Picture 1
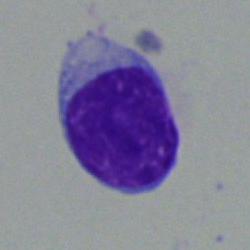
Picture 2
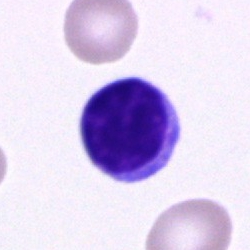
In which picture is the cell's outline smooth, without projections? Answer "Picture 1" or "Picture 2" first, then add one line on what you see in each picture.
Picture 2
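In picture 1: Small knob-like projections stand out along the top edge of the cell.
In picture 2: The cell outline is round and smooth.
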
